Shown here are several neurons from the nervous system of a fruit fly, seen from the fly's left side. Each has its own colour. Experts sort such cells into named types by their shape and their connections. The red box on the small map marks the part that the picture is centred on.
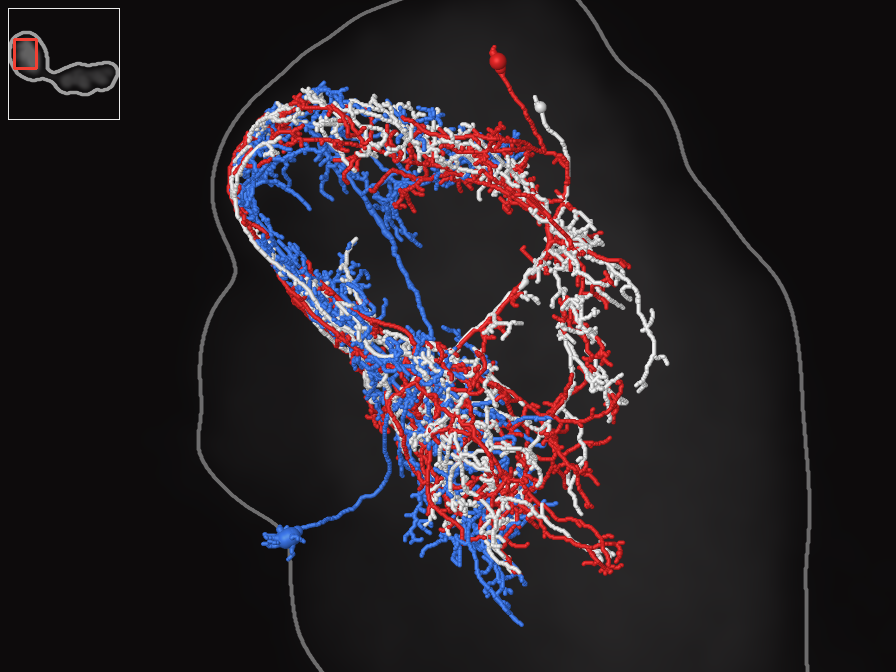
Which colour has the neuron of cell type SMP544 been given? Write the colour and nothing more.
white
